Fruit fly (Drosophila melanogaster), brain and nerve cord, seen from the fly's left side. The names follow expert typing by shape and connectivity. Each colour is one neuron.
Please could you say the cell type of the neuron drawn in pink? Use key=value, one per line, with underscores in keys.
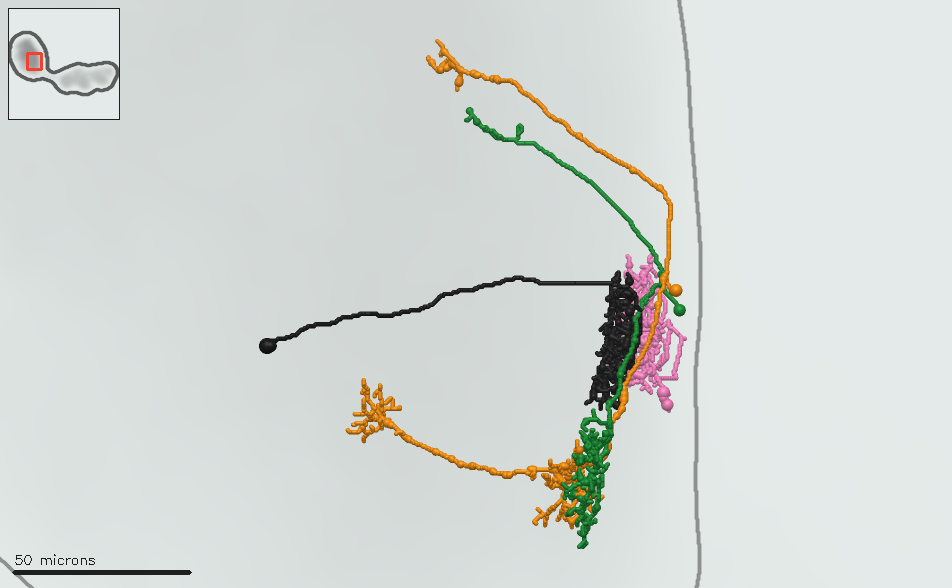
cell_type=LPi43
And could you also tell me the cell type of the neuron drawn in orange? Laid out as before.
cell_type=LLPC2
